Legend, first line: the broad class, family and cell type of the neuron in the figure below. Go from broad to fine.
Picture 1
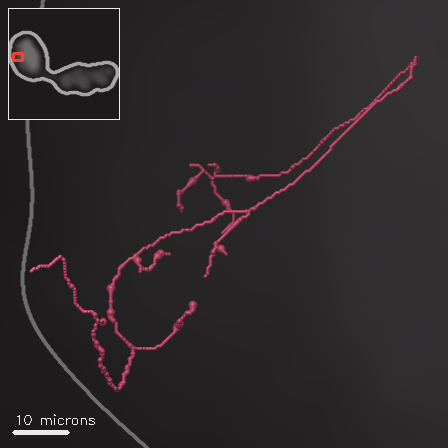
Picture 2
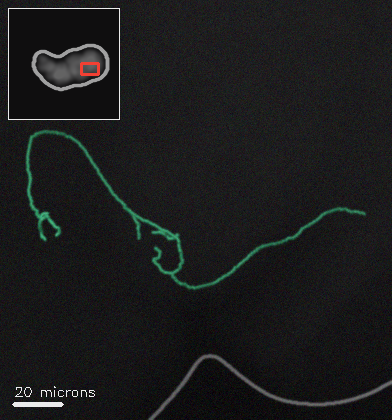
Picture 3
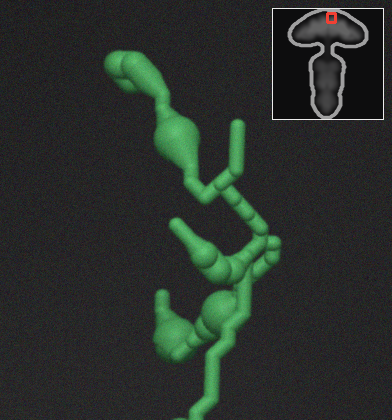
sensory neuron entering the brain; class olfactory; ORN_VM2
